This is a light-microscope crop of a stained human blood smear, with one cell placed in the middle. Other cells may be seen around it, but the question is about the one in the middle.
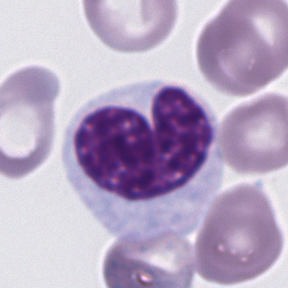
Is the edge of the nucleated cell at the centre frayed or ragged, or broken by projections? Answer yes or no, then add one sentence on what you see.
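No. The cell's outline is round and smooth.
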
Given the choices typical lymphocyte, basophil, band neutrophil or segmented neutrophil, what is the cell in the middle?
band neutrophil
